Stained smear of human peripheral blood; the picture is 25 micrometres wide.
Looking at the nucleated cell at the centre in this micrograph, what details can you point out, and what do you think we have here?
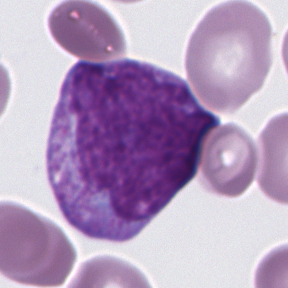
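Most of the cell is taken up by the nucleus, which sits toward the upper right, leaving the cytoplasm mainly along the left and lower side. The chromatin is finely stippled, with no coarse dark clumps, and the surface is smooth, without hair-like projections. This is an atypical promyelocyte.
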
